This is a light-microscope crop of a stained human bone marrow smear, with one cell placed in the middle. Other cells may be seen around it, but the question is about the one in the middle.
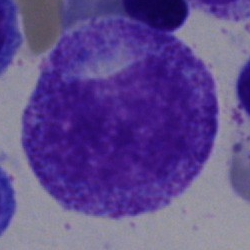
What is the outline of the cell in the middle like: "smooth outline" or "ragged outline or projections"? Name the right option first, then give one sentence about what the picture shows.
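Smooth outline. The cell has a round, smooth outline.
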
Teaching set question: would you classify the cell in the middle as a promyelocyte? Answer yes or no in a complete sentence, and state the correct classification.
Yes, the cell that lies centrally is a promyelocyte.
